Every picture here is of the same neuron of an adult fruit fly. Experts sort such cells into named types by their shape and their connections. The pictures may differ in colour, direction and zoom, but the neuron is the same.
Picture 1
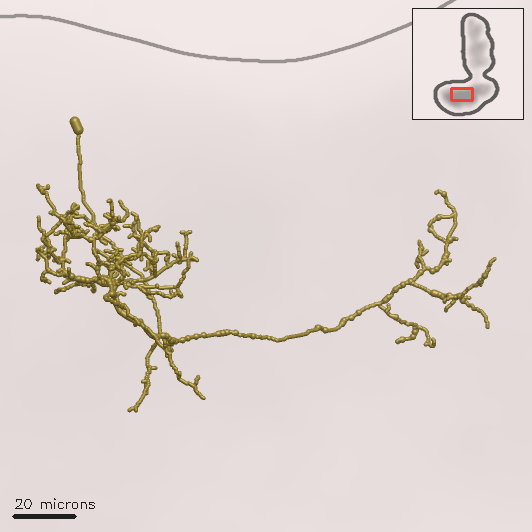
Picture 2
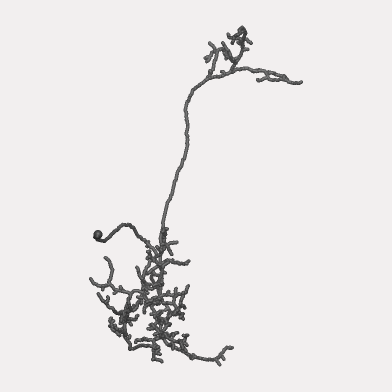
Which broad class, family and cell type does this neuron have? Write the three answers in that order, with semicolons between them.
central-brain intrinsic neuron; hemilineage VLPp2; CB4101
